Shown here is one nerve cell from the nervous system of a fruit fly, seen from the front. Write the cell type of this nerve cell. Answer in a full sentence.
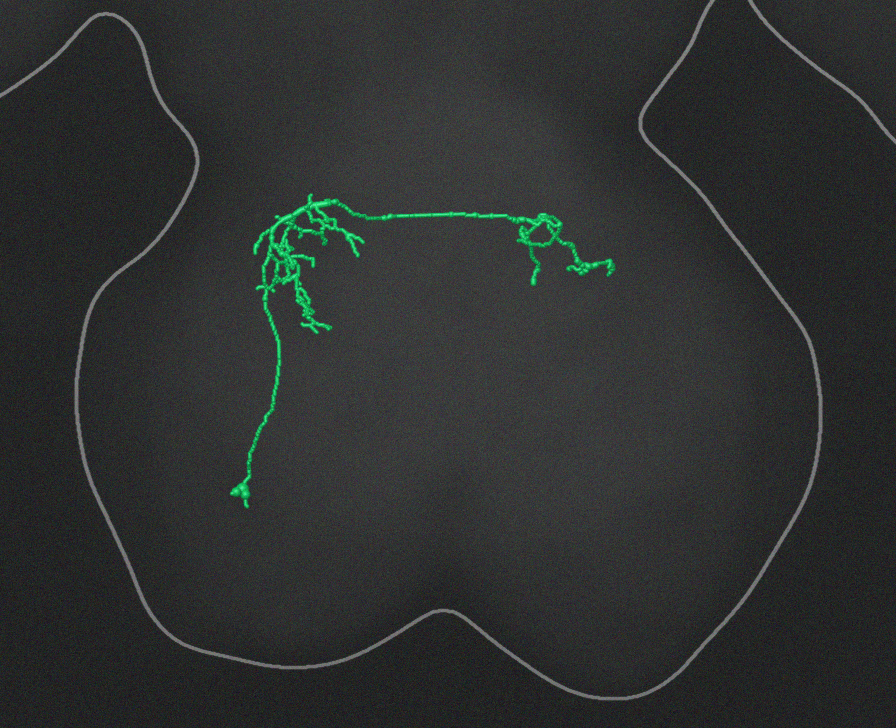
The cell type is IN06A113.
